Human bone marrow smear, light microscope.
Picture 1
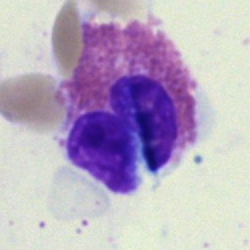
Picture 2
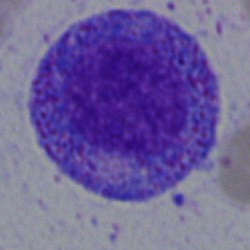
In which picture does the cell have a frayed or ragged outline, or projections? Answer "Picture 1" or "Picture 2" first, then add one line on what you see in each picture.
Picture 1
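Picture 1: The cell outline is roughly round with a slightly ragged, granular edge.
Picture 2: The cell surface has no projections.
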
